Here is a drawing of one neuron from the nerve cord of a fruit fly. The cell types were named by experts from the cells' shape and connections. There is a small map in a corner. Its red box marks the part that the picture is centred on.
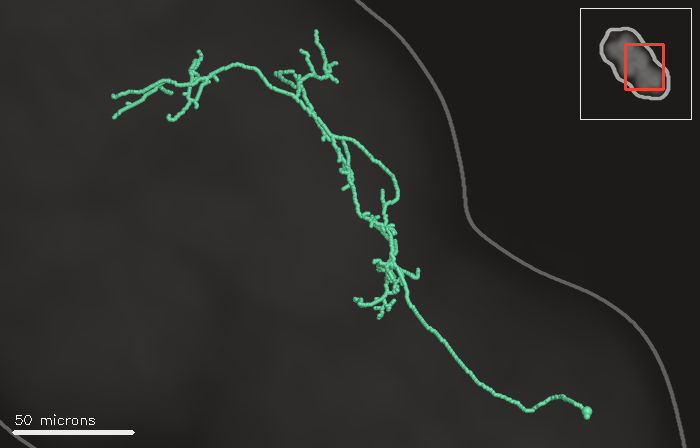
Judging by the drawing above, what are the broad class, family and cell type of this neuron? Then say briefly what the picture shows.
It is a nerve-cord intrinsic neuron. The family is hemilineage 03B. The cell type is IN03B091. By the scale bar it is about 200 microns wide in this view. As drawn here it is about as wide as it is tall.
